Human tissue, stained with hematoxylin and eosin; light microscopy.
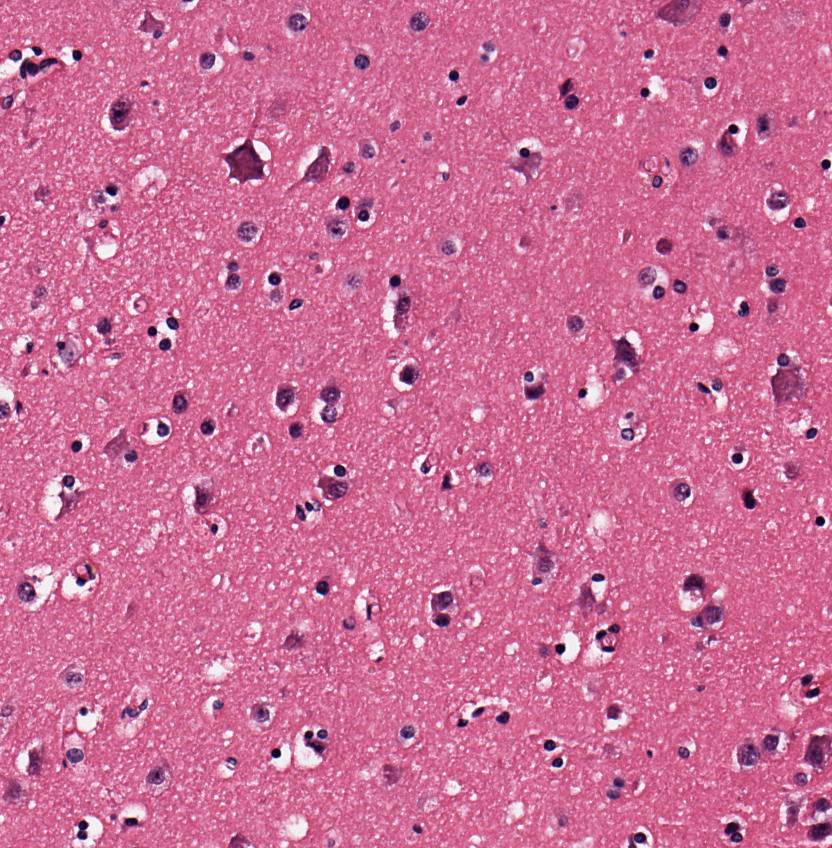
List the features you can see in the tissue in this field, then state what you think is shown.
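Cells scattered singly, fairly evenly, through a continuous pink fibrillary background across the field. Neuropil pink, finely granular, dotted throughout with many tiny clear vacuoles. Most numerous cells: small, round, densely dark nuclei with little or no visible cytoplasm. Scattered among them: larger cells with purple cytoplasm and paler round nuclei. Tissue: cerebral cortex.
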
